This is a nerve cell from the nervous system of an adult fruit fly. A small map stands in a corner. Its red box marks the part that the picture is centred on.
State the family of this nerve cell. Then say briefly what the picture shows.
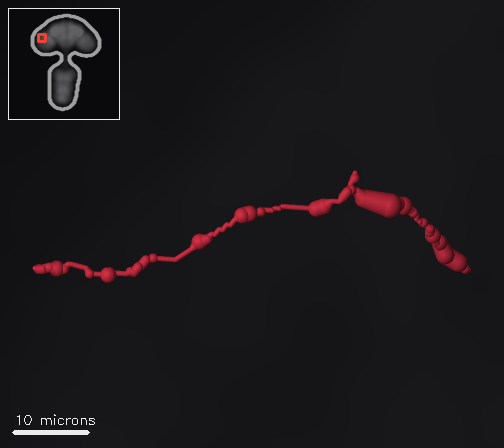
The name of its family is class visual. This is a photoreceptor or other optic-lobe sensory neuron. It is in the brain and does not reach the nerve cord. From left to right in the picture it spans about 60 microns. There are a dozen or fewer branch ends.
